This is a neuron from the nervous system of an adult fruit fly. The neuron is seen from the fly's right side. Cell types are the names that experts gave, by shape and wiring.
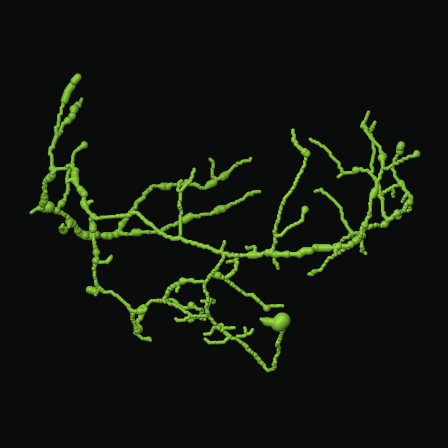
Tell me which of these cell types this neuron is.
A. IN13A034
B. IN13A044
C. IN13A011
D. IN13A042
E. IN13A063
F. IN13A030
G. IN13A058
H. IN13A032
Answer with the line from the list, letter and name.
B. IN13A044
